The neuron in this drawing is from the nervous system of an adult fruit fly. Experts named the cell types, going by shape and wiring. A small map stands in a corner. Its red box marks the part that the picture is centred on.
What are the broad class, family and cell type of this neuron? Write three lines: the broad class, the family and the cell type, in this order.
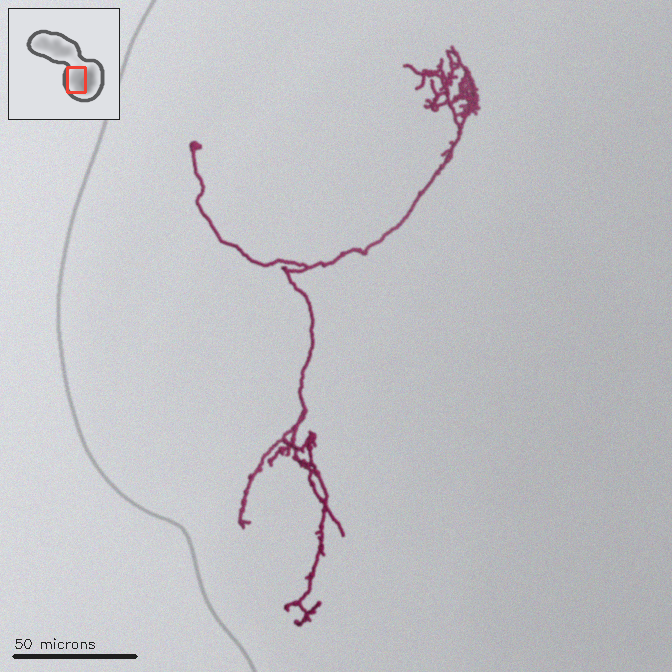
visual projection neuron
hemilineage VLPp&l1_lateral
LoVP10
